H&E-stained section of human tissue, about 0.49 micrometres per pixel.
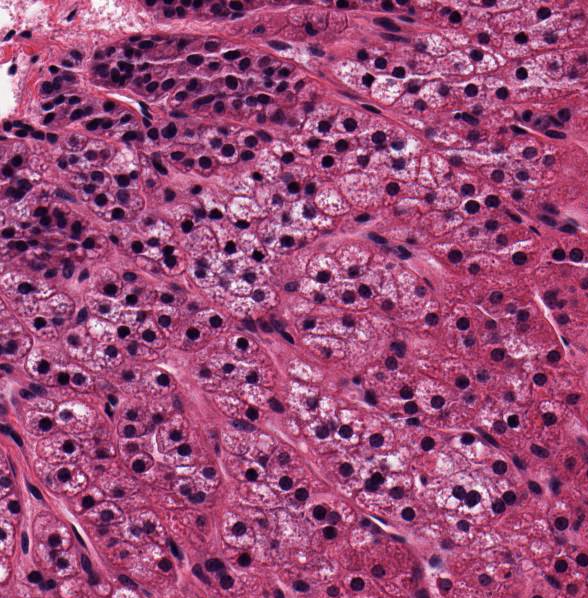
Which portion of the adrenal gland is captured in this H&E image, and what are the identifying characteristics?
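Zona fasciculata, I think. Its cells form cords and nests between thin pink strands, mostly running upper left to lower right.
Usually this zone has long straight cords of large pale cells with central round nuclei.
Nuclei are single, round, dark and central; large pale cells show distinct pink borders. Upper left, the cells are smaller, with crowded dark nuclei and scant cytoplasm.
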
